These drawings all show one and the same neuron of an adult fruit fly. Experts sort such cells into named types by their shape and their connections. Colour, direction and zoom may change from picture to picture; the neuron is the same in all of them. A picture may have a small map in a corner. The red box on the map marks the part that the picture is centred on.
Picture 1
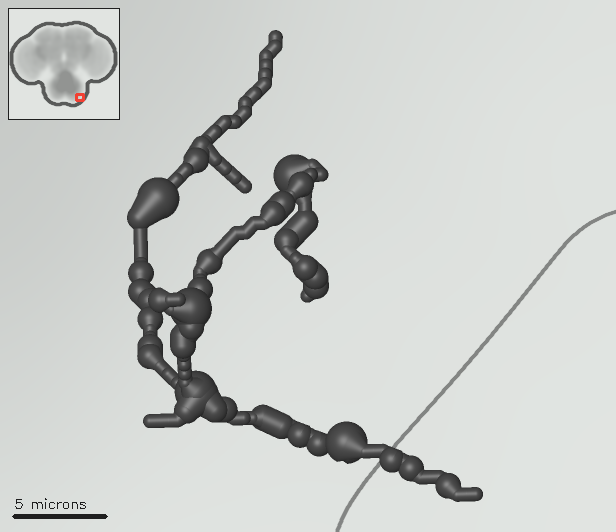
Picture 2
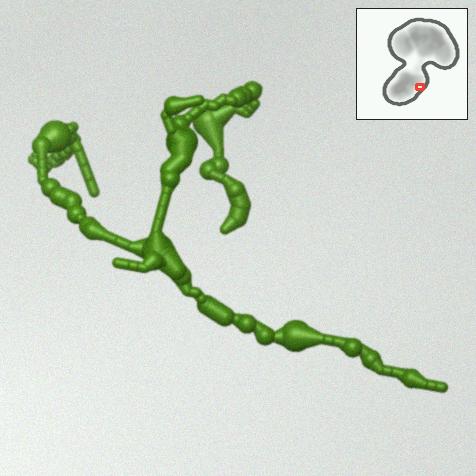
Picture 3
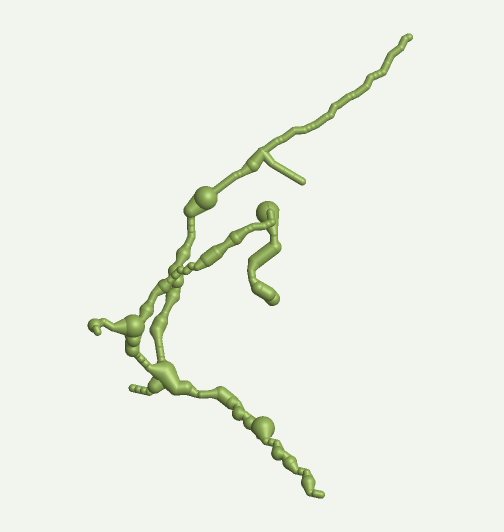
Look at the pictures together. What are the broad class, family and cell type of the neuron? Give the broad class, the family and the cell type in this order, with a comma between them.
sensory neuron entering the nerve cord, class mechanosensory tactile, SNta21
